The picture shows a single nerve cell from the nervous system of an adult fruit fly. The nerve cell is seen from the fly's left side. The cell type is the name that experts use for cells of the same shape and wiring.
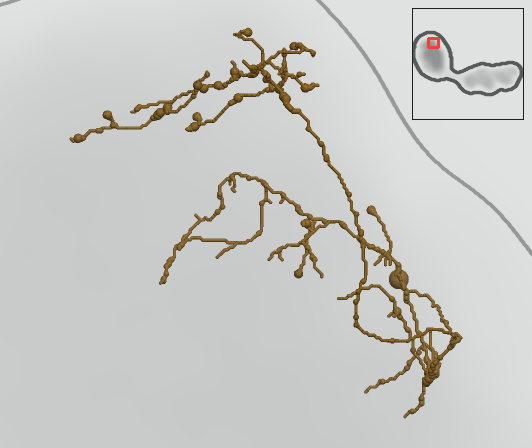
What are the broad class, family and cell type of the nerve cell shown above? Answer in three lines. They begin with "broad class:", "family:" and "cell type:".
broad class: central-brain intrinsic neuron
family: hemilineage LHp3
cell type: CB2148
